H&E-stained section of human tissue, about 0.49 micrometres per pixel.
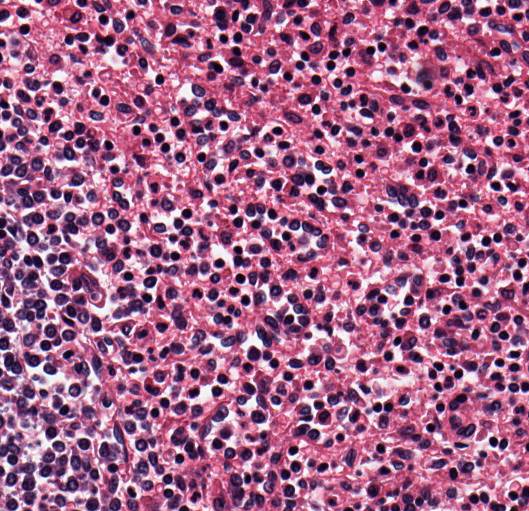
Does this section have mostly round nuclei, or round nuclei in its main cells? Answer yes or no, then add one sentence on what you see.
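Yes. Most nuclei are round, dark and of fairly even size.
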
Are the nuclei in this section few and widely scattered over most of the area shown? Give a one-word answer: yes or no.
No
